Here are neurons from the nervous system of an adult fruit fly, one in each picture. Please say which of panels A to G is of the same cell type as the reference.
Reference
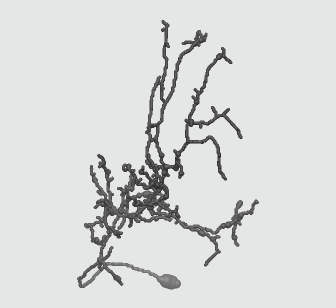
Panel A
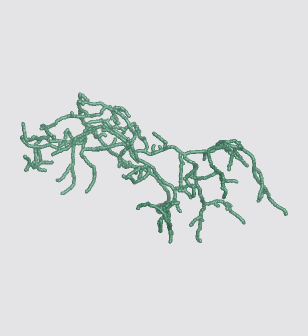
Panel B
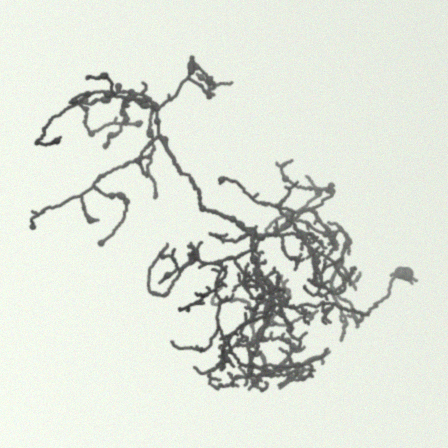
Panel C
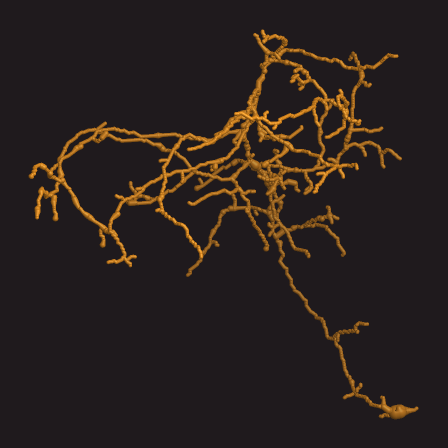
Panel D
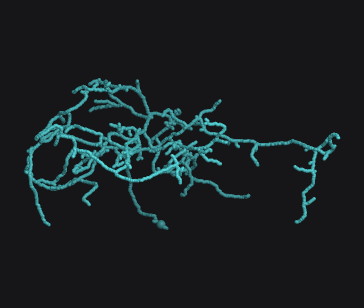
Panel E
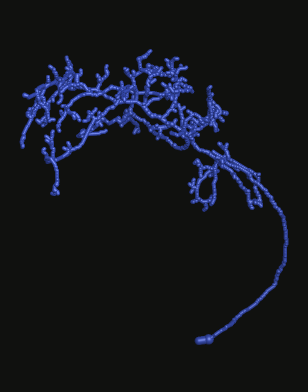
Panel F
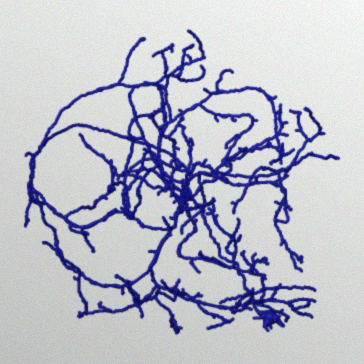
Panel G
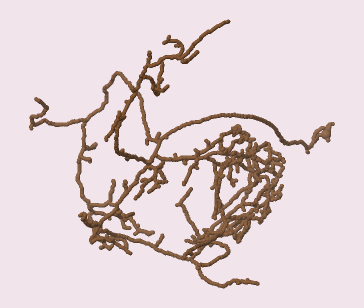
Panel E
